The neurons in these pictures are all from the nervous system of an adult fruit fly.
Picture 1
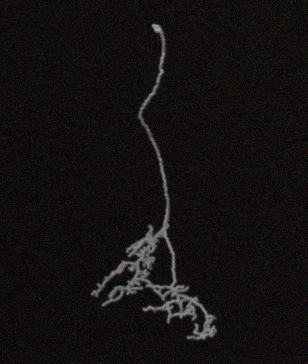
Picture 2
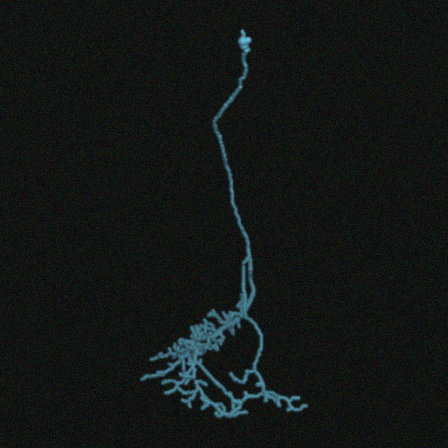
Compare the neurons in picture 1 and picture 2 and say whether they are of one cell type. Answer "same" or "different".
different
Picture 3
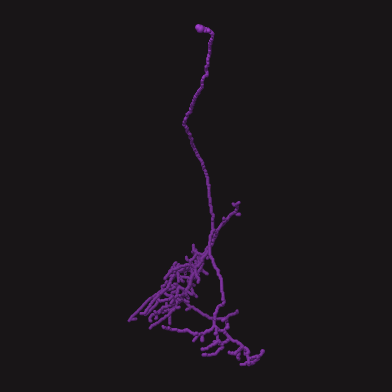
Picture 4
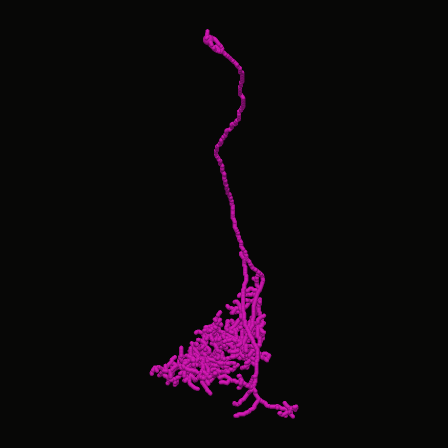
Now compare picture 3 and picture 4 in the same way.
different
